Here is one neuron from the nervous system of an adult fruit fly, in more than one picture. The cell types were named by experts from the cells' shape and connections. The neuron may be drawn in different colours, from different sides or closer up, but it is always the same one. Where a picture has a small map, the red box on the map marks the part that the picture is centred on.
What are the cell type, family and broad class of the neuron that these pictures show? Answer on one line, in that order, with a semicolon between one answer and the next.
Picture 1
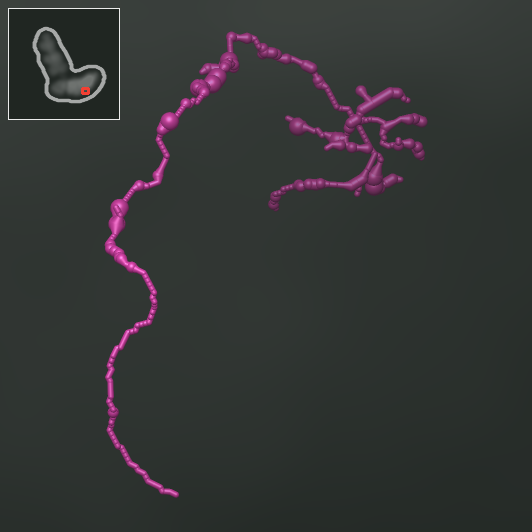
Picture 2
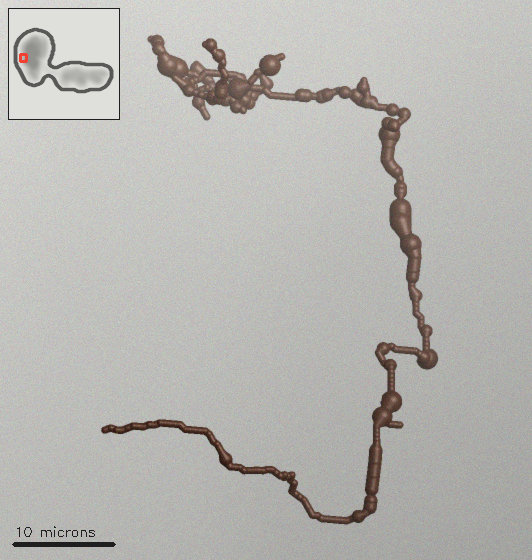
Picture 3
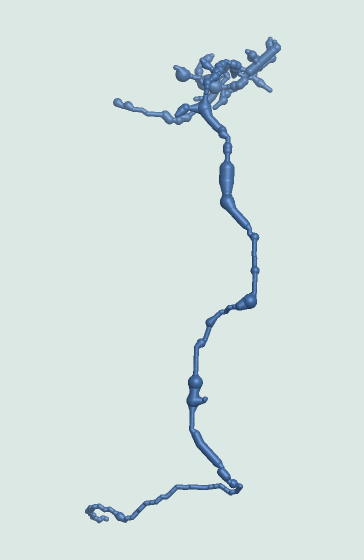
HRN_VP1d; class hygrosensory; sensory neuron entering the brain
